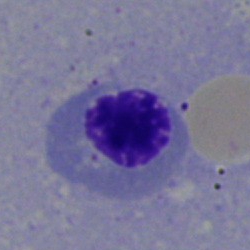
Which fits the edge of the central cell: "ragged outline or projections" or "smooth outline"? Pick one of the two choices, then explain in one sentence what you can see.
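Smooth outline. The cell outline is round to slightly oval with smooth edges.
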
